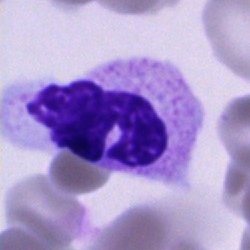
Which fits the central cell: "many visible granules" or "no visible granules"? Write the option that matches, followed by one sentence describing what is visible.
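Many visible granules. Fine pinkish-purple granules are scattered through the cytoplasm.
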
